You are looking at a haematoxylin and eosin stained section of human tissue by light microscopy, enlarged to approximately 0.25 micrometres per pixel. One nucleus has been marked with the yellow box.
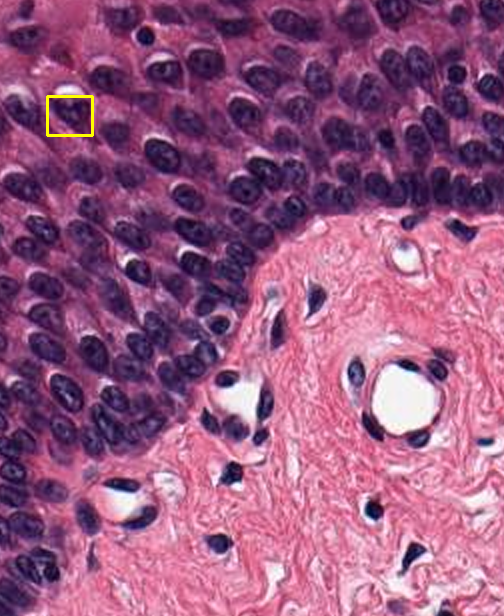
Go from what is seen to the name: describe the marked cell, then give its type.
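Its nucleus is oval and dark purple, about the same size as the nuclei around it. A pale, clear crescent-shaped gap runs along the upper edge of the nucleus. The nucleus is surrounded by a modest rim of pink-purple cytoplasm, whose outer border is hard to make out against the neighbouring cells. It lies among closely packed cells whose oval nuclei tilt the same way, several cell layers away from the border with the pink fibrous tissue below. This is a squamous epithelial cell.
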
